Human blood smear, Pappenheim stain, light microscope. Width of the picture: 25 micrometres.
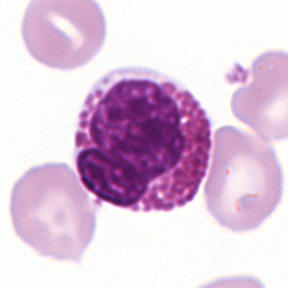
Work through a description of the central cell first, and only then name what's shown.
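Round, smooth outline. Nucleus bilobed: larger upper lobe, smaller lower-left lobe. Chromatin dense, dark purple, coarsely clumped. Cytoplasm packed with coarse, round granules of fairly even size. Cell is an eosinophil.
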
